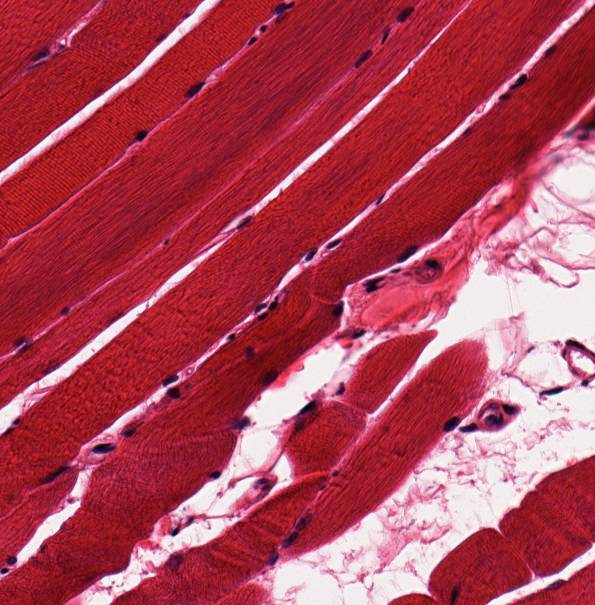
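Skeletal muscle, haematoxylin and eosin. Long, parallel muscle fibres run diagonally, lower left to upper right, across most of the field. Fine transverse cross-striations visible. Dark, elongated nuclei at fibre edges, not centres. Cytoplasm deep, even red.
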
